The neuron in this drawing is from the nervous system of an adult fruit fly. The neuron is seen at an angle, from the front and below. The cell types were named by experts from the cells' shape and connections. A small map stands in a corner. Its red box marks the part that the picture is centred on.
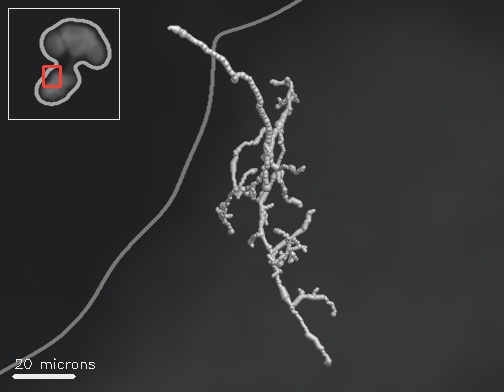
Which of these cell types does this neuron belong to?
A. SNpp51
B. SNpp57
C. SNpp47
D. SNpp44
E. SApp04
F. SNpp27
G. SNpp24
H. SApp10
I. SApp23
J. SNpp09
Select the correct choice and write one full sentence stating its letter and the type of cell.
The type of cell that the neuron represents is SNpp09, option J.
